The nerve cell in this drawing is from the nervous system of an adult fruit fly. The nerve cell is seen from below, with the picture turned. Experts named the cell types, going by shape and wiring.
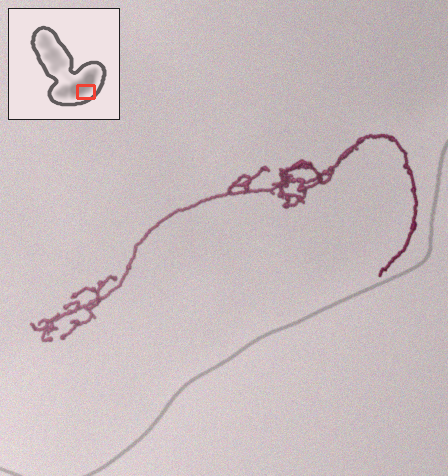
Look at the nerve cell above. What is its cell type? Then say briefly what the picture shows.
The cell type is ORN_DP1m. Its broad class is sensory neuron entering the brain. It lies in the brain. No cell body is drawn.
